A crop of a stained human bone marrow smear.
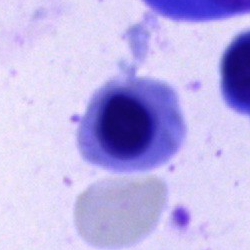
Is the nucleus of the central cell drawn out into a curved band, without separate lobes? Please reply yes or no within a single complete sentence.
No, the cell's nucleus is gathered into one compact round or oval mass.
